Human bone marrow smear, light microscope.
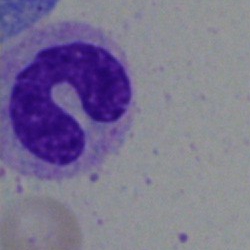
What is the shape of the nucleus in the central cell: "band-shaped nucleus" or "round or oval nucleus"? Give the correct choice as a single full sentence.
The nucleus is a bent band and not a compact round or oval mass, and has no lobes.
